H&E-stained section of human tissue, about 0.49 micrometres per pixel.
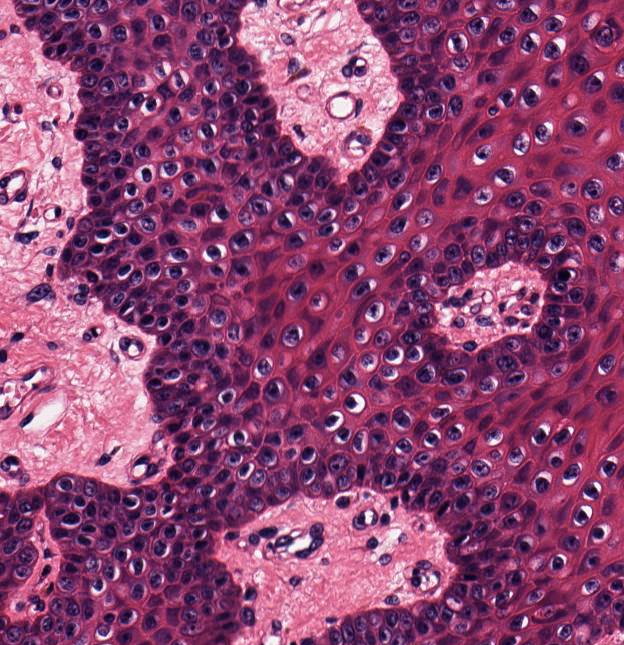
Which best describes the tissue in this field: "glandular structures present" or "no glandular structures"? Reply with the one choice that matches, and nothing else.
No glandular structures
